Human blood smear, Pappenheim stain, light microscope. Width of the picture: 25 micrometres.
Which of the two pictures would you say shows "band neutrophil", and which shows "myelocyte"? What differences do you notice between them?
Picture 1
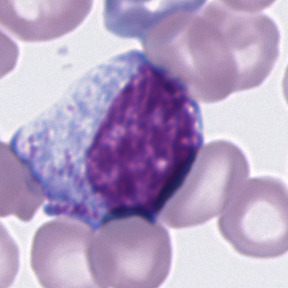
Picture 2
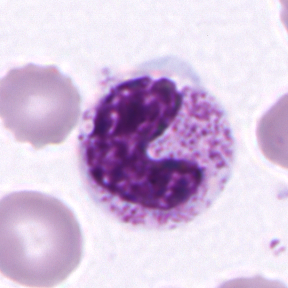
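Myelocyte in picture 1, band neutrophil in picture 2. The myelocyte outline is angular, not round; the band neutrophil's is roughly round. The myelocyte cytoplasm is pale blue, deeper blue at the outer edge than in the middle. The band neutrophil cytoplasm is pale pink between the granules, not blue. In the myelocyte, cytoplasm fills roughly half the cell and carries scattered small reddish-purple granules. The band neutrophil nucleus is a single unbroken band curved into a C shape. Its chromatin is dark purple and coarsely clumped, with no nucleoli, and there are no vacuoles in the cytoplasm.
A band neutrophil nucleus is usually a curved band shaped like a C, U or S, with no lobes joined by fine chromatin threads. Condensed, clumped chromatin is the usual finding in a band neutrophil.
Red cells press against the lower edge of the myelocyte.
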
